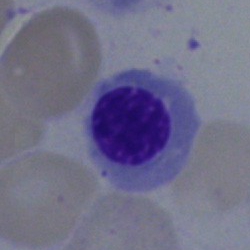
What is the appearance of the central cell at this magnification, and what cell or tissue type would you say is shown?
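Coarse clumps of dark purple chromatin fill the nucleus, and no nucleolus is visible. The cytoplasm is pale blue and free of granules. This is an erythroblast.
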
